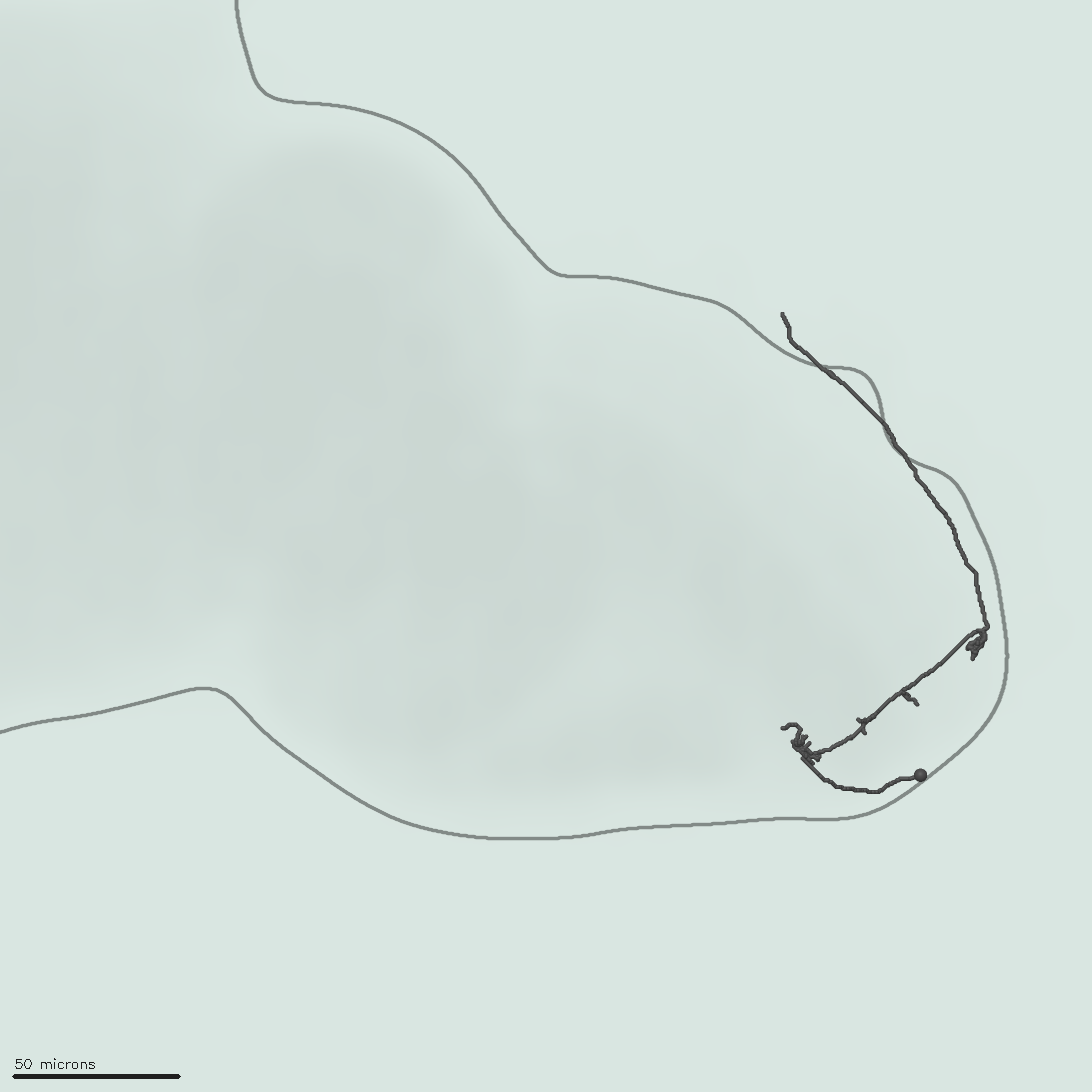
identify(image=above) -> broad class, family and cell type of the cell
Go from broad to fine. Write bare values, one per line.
optic-lobe intrinsic neuron
C
C2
